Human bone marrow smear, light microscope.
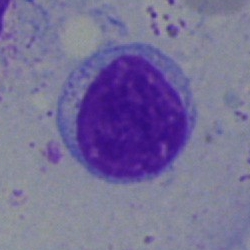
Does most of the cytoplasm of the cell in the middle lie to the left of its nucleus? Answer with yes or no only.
Yes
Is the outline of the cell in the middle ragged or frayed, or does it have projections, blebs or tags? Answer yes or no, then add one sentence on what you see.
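No. The cell has a smooth, round outline.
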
